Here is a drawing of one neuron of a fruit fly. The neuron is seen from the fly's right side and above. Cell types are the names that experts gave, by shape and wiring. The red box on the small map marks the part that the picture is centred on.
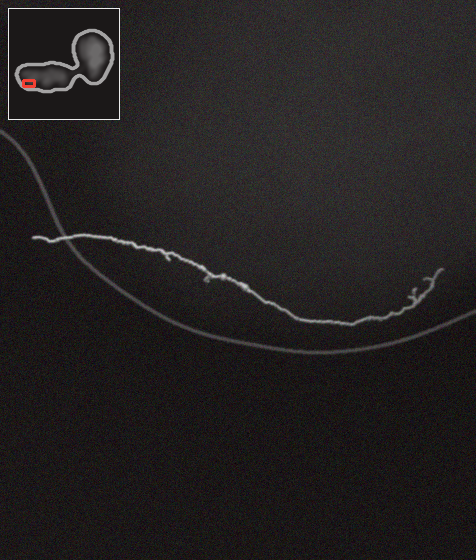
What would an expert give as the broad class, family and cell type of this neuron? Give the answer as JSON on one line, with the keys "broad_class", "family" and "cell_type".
{"broad_class": "sensory neuron entering the nerve cord", "family": "class mechanosensory tactile", "cell_type": "SNta42"}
